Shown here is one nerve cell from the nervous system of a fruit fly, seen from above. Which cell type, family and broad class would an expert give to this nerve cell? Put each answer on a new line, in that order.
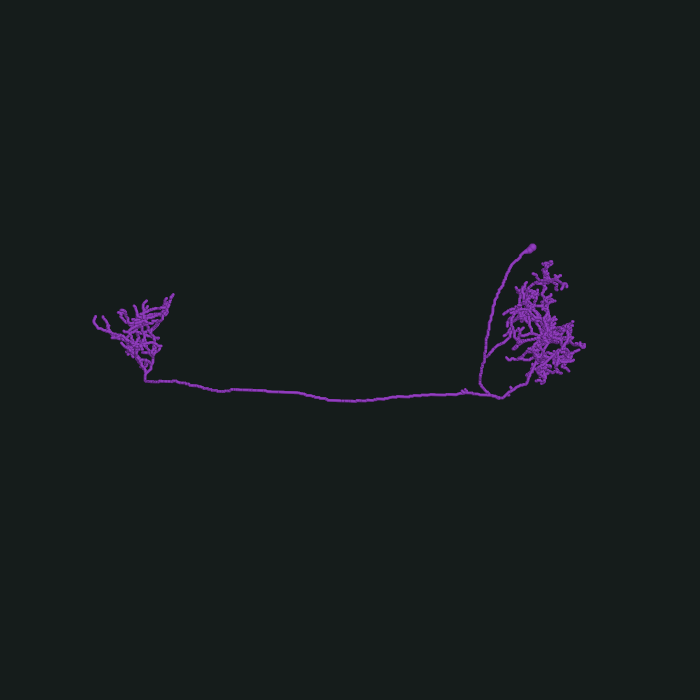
CB2676
hemilineage VLPa2
central-brain intrinsic neuron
